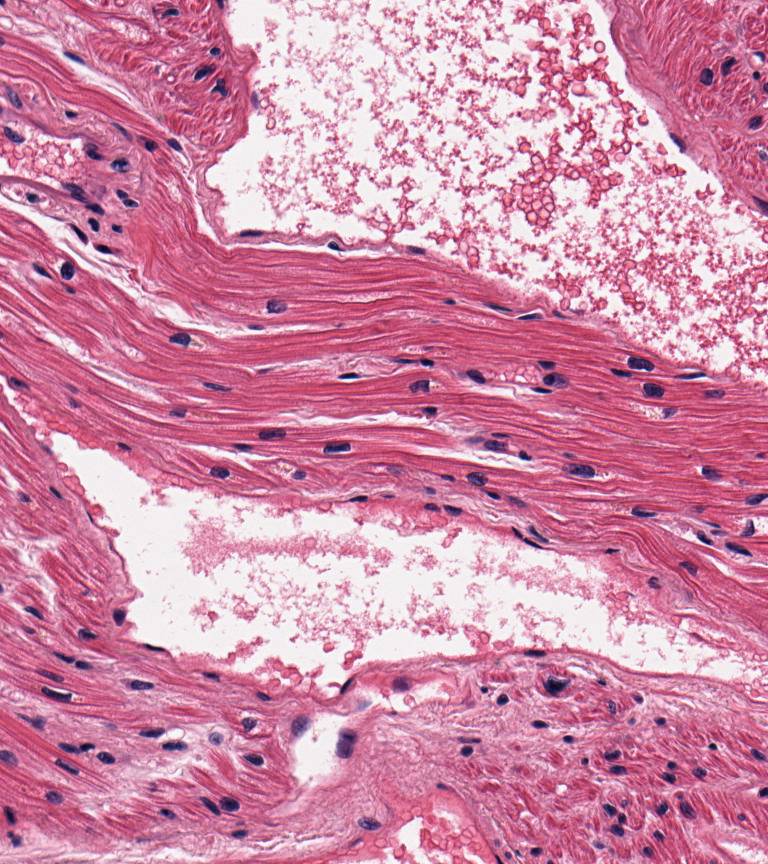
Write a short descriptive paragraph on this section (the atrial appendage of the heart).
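Across the middle of the field, from the upper left towards the right, runs a broad band of wavy eosinophilic fibres. Within it the fibres lie roughly parallel to one another, following a gently wavy course. Dark, elongated nuclei scattered among the fibres are aligned with them. The large space in the upper right contains many red blood cells.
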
